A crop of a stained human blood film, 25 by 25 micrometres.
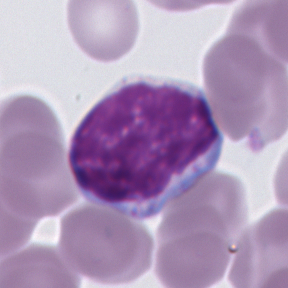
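Large granular lymphocyte in the middle of this peripheral blood smear; you'll notice its nucleus sits off-centre, toward the upper left. That nucleus is oval, about 13 by 9 micrometres, and fills about 80% of the cell's area. The pale blue cytoplasm makes just a thin rim, widest along the lower right side. And the surface shows no projections.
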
